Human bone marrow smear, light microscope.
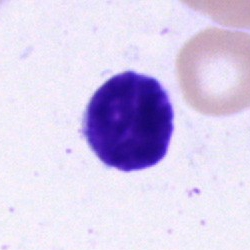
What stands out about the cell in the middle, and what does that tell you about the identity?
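Start with the nucleus: very dark purple-blue throughout. Its chromatin appears dense and clumped, broken only by a few faint lighter streaks. You won't find distinct granules or any vacuoles anywhere in the cell. So this is a lymphocyte.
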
